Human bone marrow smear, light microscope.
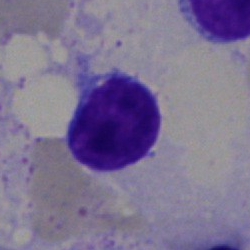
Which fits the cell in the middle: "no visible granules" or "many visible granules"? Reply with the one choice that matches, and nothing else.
No visible granules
